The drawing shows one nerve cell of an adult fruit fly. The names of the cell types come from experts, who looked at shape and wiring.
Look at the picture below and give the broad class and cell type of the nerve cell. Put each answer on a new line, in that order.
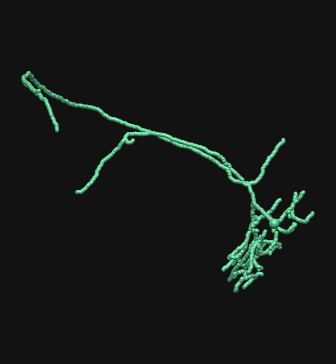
visual projection neuron
aMe5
